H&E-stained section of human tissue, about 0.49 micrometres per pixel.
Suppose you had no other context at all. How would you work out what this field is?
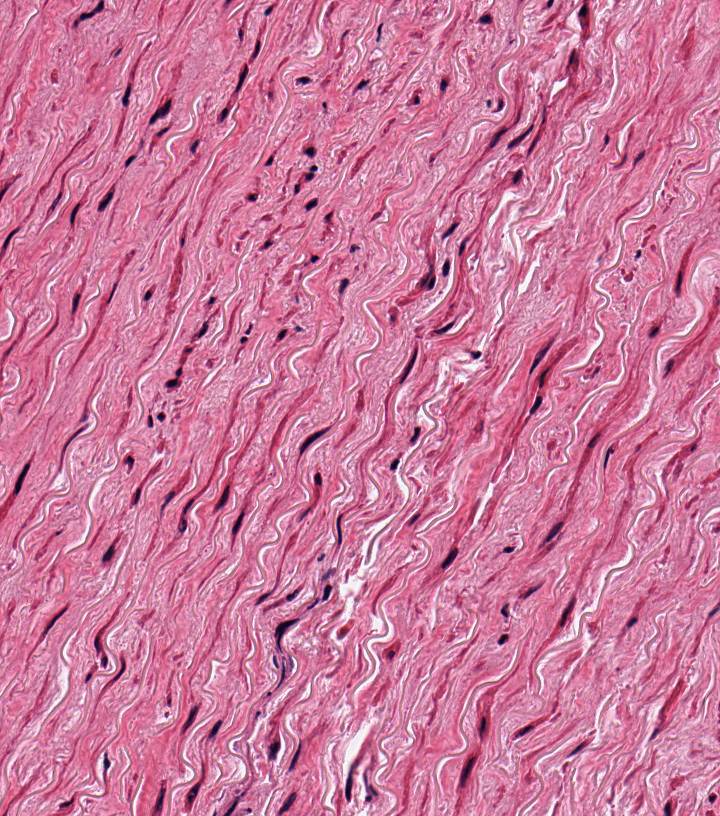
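Shown here is the tunica media of an artery. Its bright pink, eosin-stained fibres are wavy along their length, and thin, wavy white clefts separate the bundles throughout.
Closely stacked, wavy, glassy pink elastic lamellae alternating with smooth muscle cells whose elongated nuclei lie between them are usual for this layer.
The nuclei are dark, slender, elongated, many wavy in outline.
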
